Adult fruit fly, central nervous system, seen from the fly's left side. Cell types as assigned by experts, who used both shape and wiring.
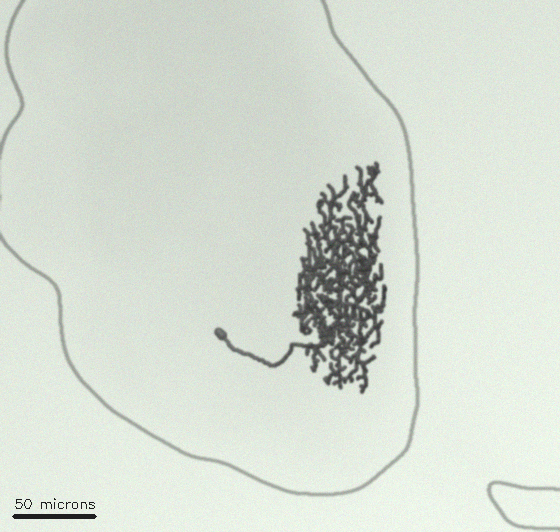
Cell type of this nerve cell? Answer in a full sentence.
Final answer: The cell type is Pm7.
